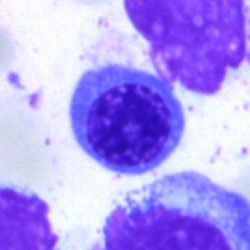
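Erythroblast, central cell, stained bone marrow smear. Outline smooth, round to oval. Nucleus slightly off-centre, toward the lower right. Chromatin dark purple and coarsely clumped, with small paler spots between the clumps. Moderate rim of blue cytoplasm surrounding the nucleus.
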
